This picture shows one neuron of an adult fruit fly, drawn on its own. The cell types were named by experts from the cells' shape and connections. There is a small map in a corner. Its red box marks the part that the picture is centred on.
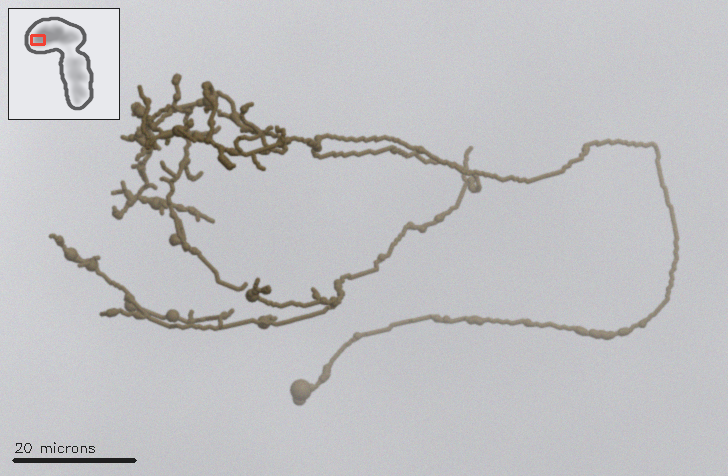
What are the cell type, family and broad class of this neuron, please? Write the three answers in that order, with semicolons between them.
LHPV2b2_a; hemilineage VPNp&v1_posterior; central-brain intrinsic neuron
